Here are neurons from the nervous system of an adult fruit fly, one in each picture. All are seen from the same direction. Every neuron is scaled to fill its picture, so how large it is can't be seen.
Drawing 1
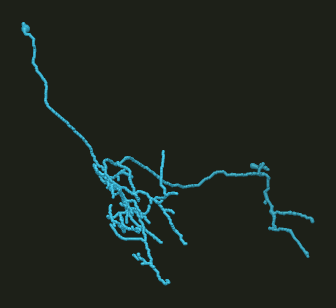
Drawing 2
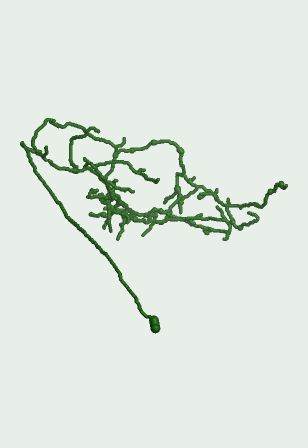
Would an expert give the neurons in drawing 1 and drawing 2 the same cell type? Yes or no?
no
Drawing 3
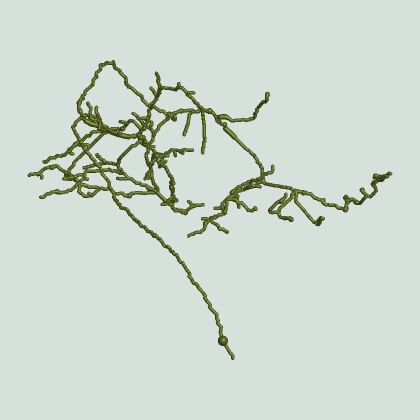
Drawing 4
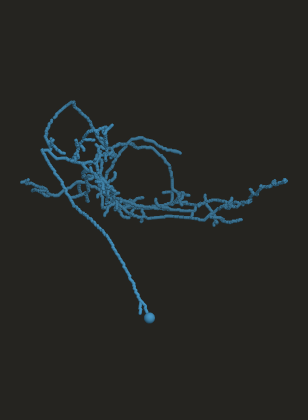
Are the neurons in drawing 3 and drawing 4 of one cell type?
yes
